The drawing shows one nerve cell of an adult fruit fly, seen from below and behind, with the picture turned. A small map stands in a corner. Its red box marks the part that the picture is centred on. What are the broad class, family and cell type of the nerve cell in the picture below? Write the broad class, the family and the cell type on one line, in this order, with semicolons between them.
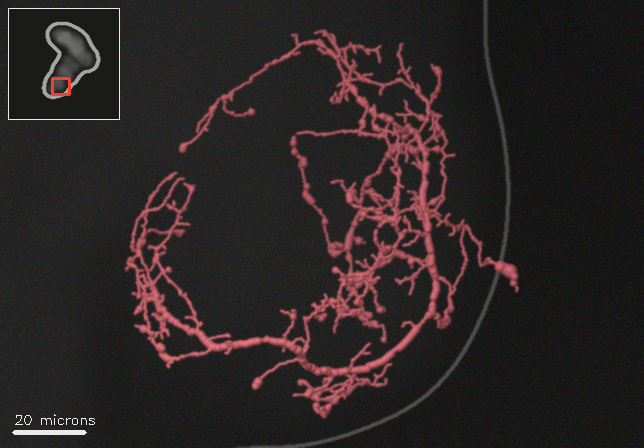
nerve-cord intrinsic neuron; hemilineage 16B; IN16B039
